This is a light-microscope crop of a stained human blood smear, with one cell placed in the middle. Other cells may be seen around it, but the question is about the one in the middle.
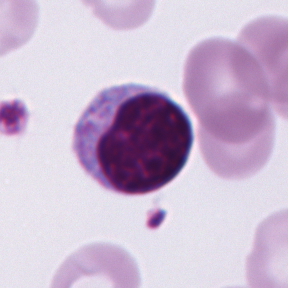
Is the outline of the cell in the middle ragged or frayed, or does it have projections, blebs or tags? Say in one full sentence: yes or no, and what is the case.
No, the border of this cell is smooth instead of ragged.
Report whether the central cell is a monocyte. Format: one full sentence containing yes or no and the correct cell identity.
No, mark the middle cell as a large granular lymphocyte, not a monocyte.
